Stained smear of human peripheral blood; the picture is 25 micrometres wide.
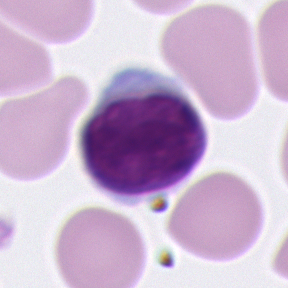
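Typical lymphocyte, the cell in the middle. Notice that its nucleus is round to slightly oval, with no indentation anywhere. Take your time over the chromatin: it is dark purple and densely condensed, in coarse clumps. You won't find any nucleoli in the nucleus. And the cytoplasm shows no granules at all.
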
